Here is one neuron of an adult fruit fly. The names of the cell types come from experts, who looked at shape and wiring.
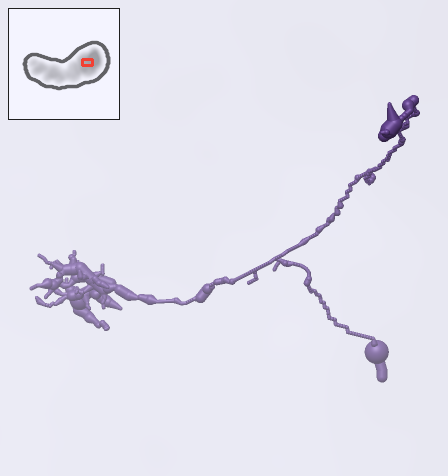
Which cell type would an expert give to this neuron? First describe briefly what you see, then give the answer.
The cell body is at the lower right of the picture. In this view it is wider than it is tall. Its broad class is central-brain intrinsic neuron. Its cell type is TuBu06.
